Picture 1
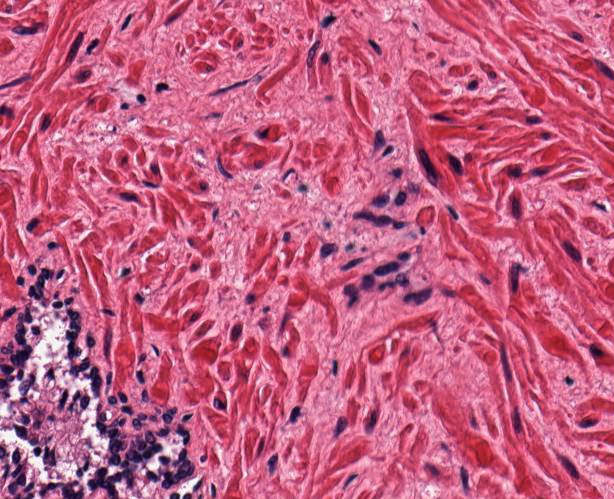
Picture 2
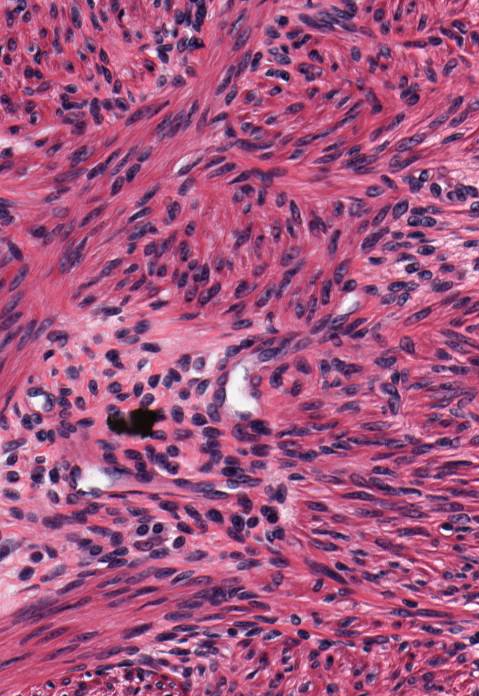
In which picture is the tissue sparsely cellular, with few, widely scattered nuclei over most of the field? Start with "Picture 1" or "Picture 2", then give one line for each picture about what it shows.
Picture 1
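What picture 1 shows: The spindle-cell nuclei are dark, elongated and widely spaced, so that cytoplasm far outweighs nuclei.
What picture 2 shows: The tissue is densely cellular, with little stroma between the cells.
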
